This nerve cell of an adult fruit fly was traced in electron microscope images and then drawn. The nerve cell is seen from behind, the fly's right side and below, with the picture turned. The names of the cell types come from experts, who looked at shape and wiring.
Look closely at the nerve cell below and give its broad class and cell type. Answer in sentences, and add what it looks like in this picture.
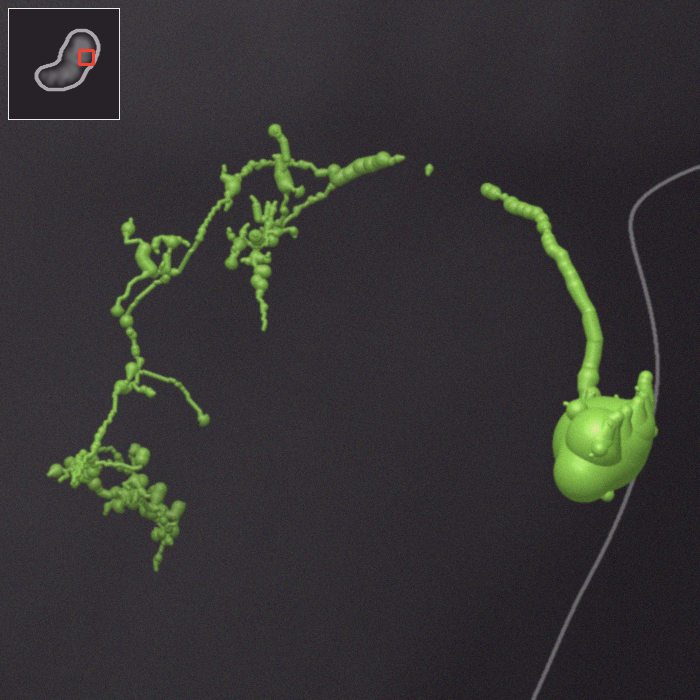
This is a central-brain intrinsic neuron. It is of cell type ISN. The picture shows dozens of branch ends. In this view it is wider than it is tall.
